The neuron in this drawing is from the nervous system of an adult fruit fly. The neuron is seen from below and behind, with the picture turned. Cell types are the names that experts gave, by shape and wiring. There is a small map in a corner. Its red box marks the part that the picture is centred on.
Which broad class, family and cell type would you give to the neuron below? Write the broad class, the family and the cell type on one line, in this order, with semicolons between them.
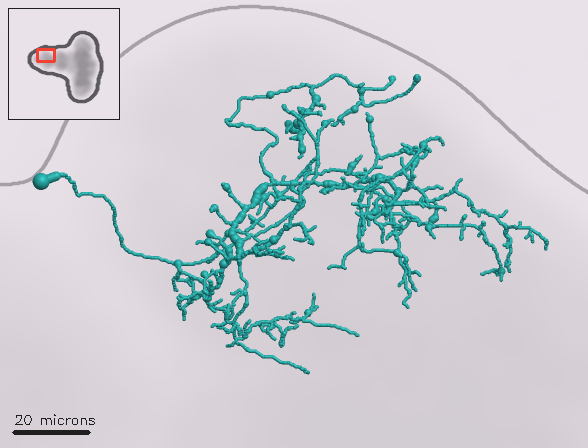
nerve-cord intrinsic neuron; hemilineage 20A.22A; IN20A.22A027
